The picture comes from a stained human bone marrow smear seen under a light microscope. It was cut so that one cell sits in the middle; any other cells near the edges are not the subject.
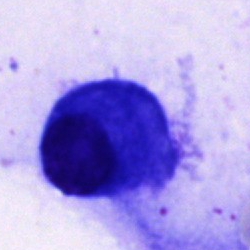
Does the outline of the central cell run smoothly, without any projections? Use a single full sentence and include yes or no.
No, this cell is bounded by a rough outline.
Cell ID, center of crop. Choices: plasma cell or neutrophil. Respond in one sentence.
This crop is built around a plasma cell at its centre.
